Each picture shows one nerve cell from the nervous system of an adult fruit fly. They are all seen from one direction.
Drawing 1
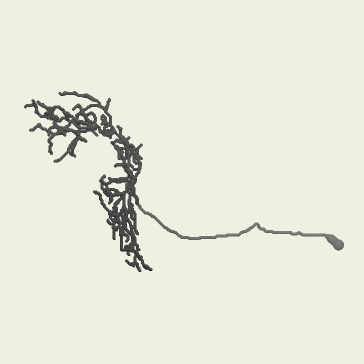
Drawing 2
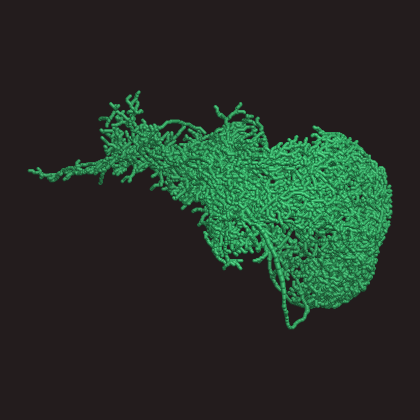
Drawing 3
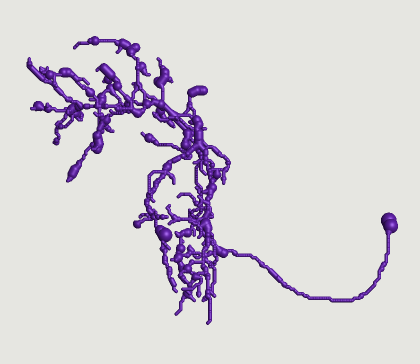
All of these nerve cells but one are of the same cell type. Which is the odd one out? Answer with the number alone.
2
